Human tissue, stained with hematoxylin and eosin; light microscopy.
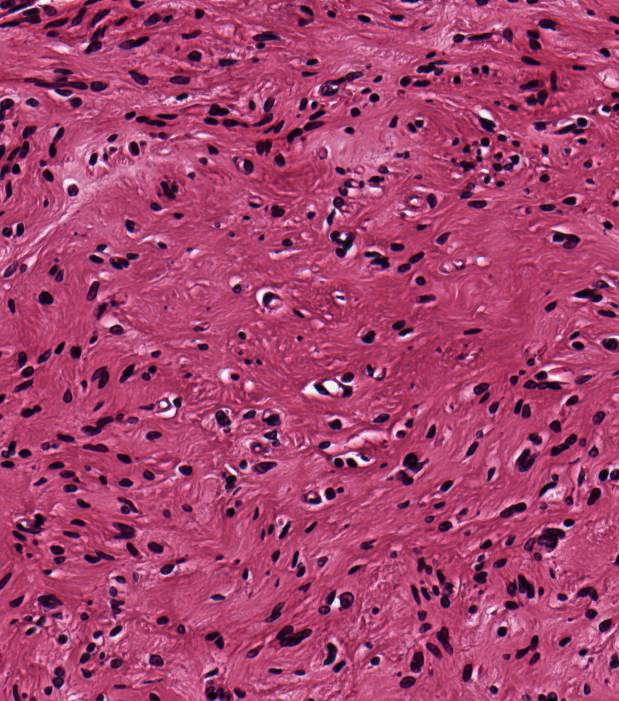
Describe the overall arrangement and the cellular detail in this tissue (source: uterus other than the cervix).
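What you've got here are cells with small clear halos around their nuclei, gathered mostly in the centre. There's no epithelium or glands anywhere, and no fat cells either. The section itself is intact, no folds or tears.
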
